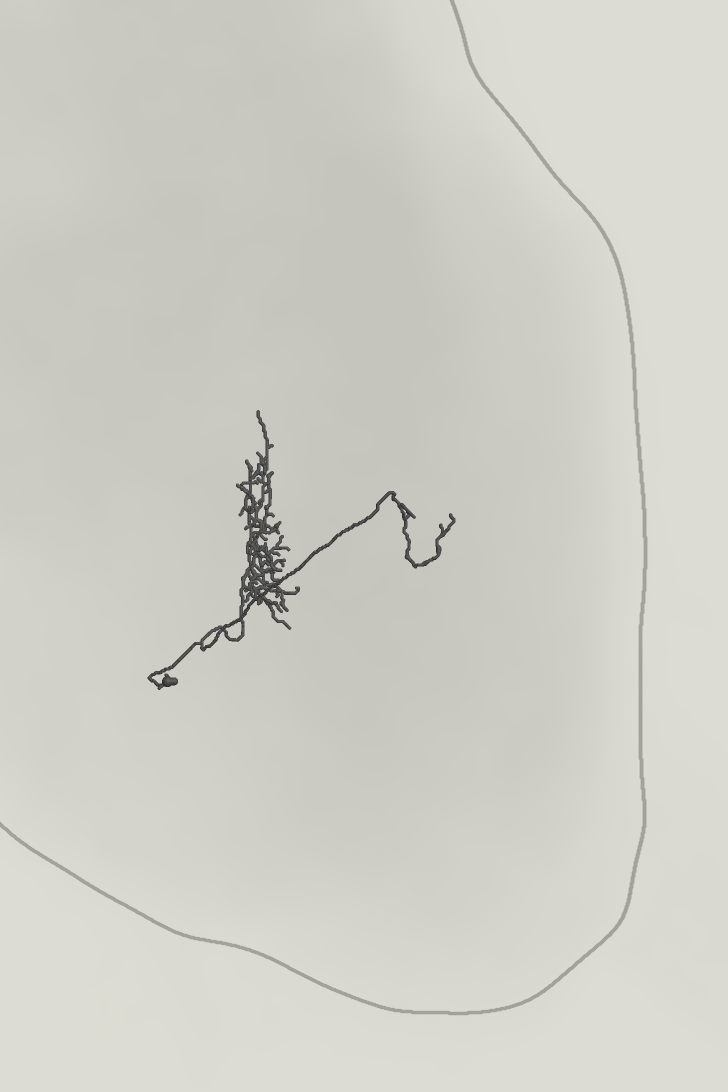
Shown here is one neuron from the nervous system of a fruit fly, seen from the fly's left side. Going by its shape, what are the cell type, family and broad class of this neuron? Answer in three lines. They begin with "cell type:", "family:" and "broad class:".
cell type: MeLo7
family: MeLo
broad class: optic-lobe intrinsic neuron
